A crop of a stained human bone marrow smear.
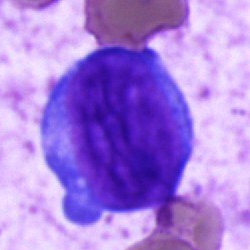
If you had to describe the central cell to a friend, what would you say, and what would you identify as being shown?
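Most of the cell is taken up by the nucleus, which is marked by darker lines running roughly from top to bottom. No granules can be seen in the cytoplasm. From the lower left of the cell, a single small, rounded blue bleb protrudes. This cell is a blast.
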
